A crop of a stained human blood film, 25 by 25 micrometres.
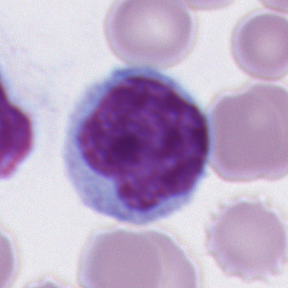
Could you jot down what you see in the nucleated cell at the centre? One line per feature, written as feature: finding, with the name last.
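Outline: round and smooth
Size: about 13 micrometres across
Nucleus: roughly round, shallow notch along lower edge
Nuclear position: off-centre, towards the right
Nuclear area: about 70% of the cell
Cytoplasm: pale blue, widest rim on the left
Name: typical lymphocyte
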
